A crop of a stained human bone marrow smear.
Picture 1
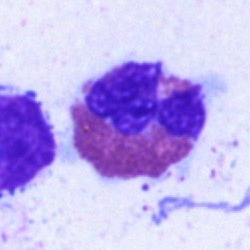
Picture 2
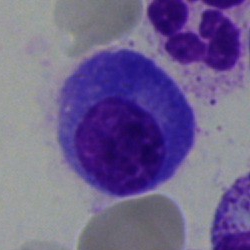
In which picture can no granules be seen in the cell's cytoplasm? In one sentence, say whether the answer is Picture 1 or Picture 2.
Picture 2 has the cell with no visible granules in its cytoplasm.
